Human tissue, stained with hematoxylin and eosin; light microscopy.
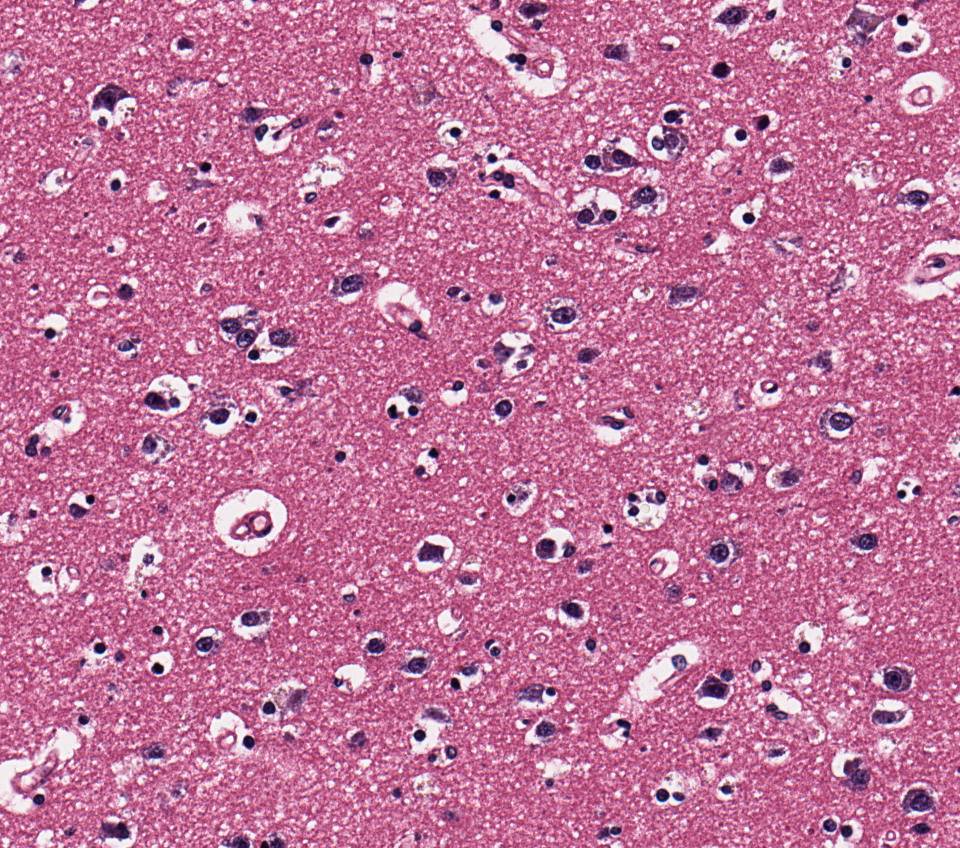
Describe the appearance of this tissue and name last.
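Let your eye travel over the field: cells lie scattered singly and in small groups, fairly evenly, in a pink, finely fibrillary background peppered throughout with many tiny round clear vacuoles. Most have small, round, dark-staining nuclei and little visible cytoplasm. Fewer, larger cells show paler nuclei, a visible nucleolus and a rim of purplish cytoplasm. This is cerebral cortex.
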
